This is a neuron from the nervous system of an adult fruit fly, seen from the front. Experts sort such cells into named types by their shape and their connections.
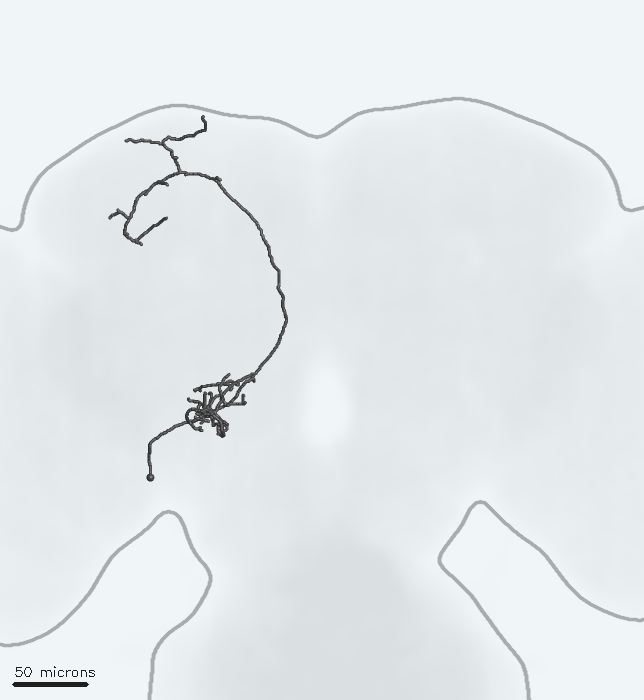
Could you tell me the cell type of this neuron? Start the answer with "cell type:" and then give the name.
cell type: M_lvPNm37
